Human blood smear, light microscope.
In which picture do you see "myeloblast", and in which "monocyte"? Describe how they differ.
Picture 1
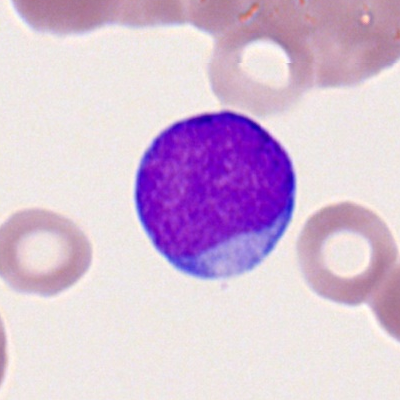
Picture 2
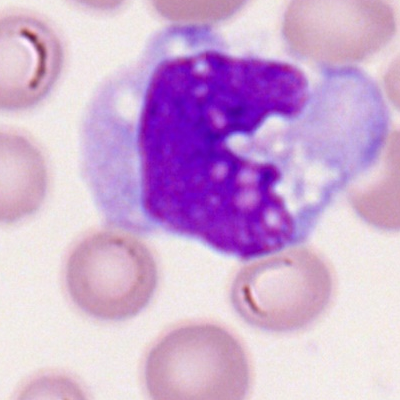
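Picture 1 is the myeloblast, picture 2 the monocyte. In picture 1 the cytoplasm is scant and pale blue, seen mainly as a crescent at the lower right of the cell.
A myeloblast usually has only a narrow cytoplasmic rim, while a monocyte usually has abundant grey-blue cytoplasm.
In picture 2 the cytoplasm is a pale greyish blue, and the nucleus has a deep notch cut into its right side.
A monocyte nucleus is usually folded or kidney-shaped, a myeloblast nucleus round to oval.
Picture 1 has a round, smooth outline and no visible granules; in picture 2, several small clear vacuoles lie next to the notch.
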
